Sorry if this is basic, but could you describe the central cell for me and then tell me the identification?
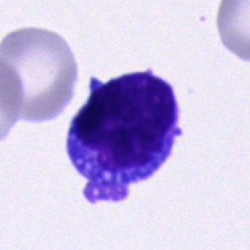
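Dense, dark purple chromatin is present in the nucleus. Blue cytoplasm forms a narrow rim, seen mainly along the lower edge of the cell, and holds many small clear vacuoles. From the upper left of the outline, a small pointed projection sticks out. Answer: a blast.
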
